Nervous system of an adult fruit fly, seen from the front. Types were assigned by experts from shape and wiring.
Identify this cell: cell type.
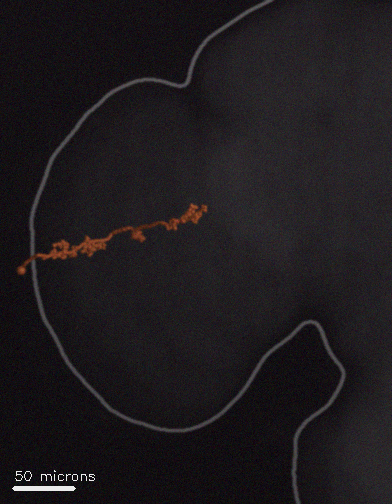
TmY5a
